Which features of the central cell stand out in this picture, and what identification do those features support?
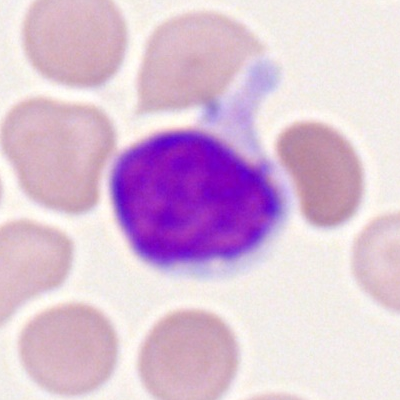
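The nucleus takes up almost the entire cell, so the cytoplasm shows only as a narrow rim. That cytoplasm is pale blue and carries no visible granules. Within the nucleus, the chromatin is dense and coarsely clumped. This cell is a lymphocyte.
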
